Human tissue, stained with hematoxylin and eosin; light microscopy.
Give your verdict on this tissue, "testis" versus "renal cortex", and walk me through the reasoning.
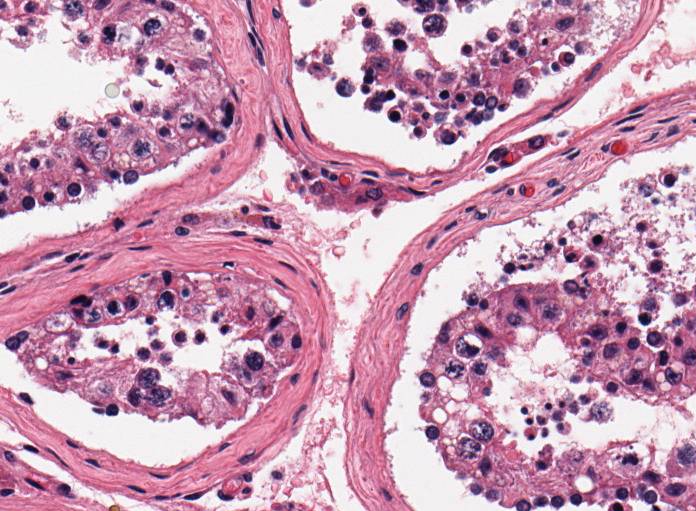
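The answer is testis. Four large tubules fill the field in cross-section, one in each quarter, separated by narrow spaces. Each is bounded by a thick band of pink lamellar fibrous tissue, its flattened nuclei running parallel to the tubule outline. Several layers of rounded cells, not a single layer, line the tubules.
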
